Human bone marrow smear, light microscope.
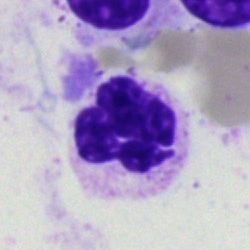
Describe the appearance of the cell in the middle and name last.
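The chromatin is dark purple and coarsely clumped. The outline is roughly round with a smooth edge, and the cytoplasm holds no vacuoles. This is a segmented neutrophil.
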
